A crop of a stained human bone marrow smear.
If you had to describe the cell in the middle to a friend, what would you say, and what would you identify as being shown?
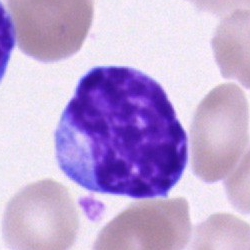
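Smooth-edged, roughly round outline. Most of the cell taken up by the nucleus. Dark purple clumped chromatin, paler streaks between the clumps. Scant pale blue rim of cytoplasm, widest on the left side. A blast.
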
